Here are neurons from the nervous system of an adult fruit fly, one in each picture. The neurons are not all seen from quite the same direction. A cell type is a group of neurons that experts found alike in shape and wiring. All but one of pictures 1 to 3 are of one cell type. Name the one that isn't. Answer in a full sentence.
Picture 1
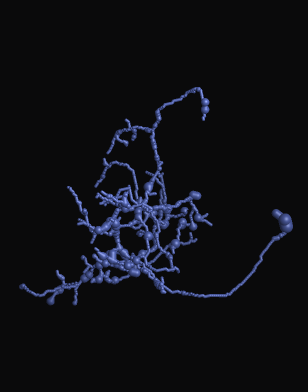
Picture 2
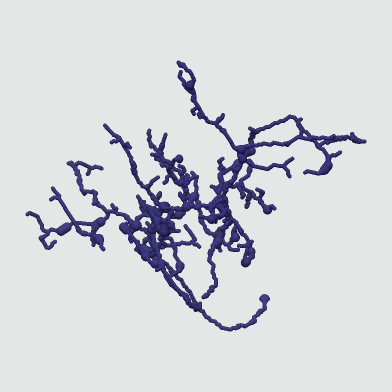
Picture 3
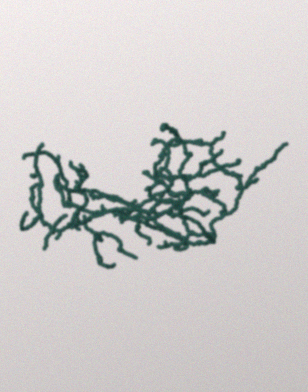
Picture 3 shows a neuron of another cell type.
